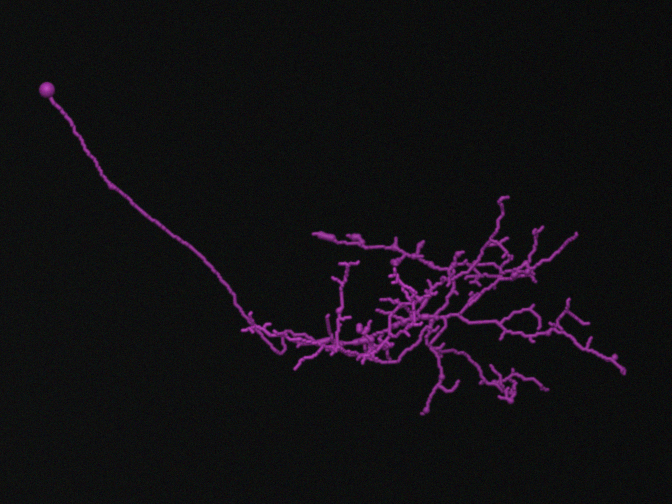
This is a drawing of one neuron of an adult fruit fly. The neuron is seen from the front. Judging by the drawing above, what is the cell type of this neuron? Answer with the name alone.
PLP190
